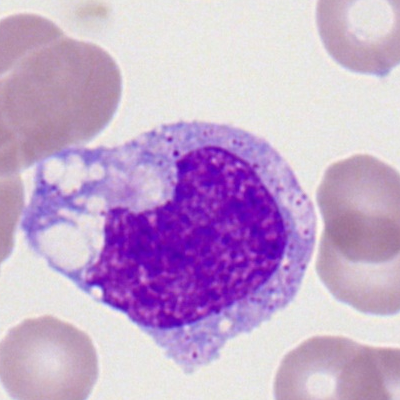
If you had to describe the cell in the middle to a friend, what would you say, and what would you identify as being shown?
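Start with the outline: it is irregular and angular rather than round. Now look at the nucleus, a single unsegmented mass that is not divided into separate lobes. The cytoplasm is plentiful and pale grey-blue, and several clear vacuoles are clustered in it on the left side of the cell. This cell is a monocyte.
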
